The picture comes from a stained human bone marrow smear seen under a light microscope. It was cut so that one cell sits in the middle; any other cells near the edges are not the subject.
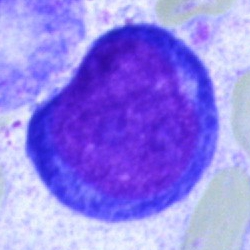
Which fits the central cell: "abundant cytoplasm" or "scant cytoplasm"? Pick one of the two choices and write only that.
Scant cytoplasm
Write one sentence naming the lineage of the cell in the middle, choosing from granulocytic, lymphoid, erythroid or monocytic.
Lineage classification of the central cell is erythroid.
